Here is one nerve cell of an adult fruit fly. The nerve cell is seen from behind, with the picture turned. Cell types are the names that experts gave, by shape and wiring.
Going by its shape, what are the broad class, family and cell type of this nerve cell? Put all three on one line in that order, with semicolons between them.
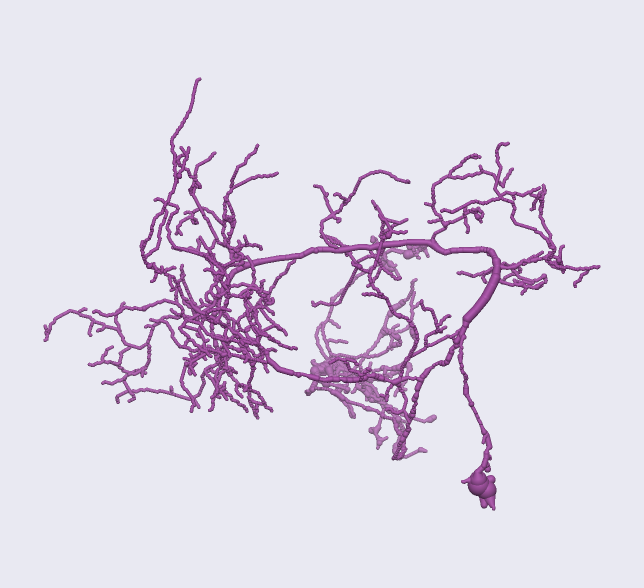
central-brain intrinsic neuron; LHPV; LHPV9b1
